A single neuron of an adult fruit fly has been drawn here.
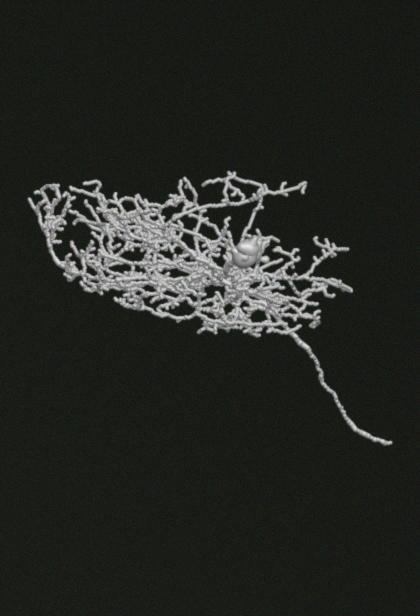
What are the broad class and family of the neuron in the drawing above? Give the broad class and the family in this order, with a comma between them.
motor neuron of the nerve cord, MNml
